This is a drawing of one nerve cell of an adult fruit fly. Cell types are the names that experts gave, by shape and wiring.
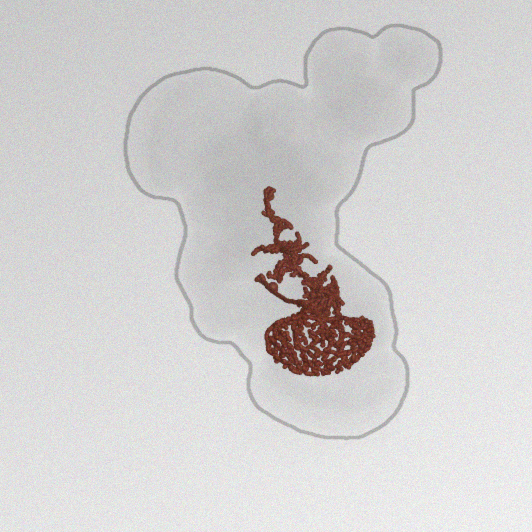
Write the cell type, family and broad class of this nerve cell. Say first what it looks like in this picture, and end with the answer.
In this view it is taller than it is wide. It is of cell type LT35. The family is LT. Its broad class is visual centrifugal neuron.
